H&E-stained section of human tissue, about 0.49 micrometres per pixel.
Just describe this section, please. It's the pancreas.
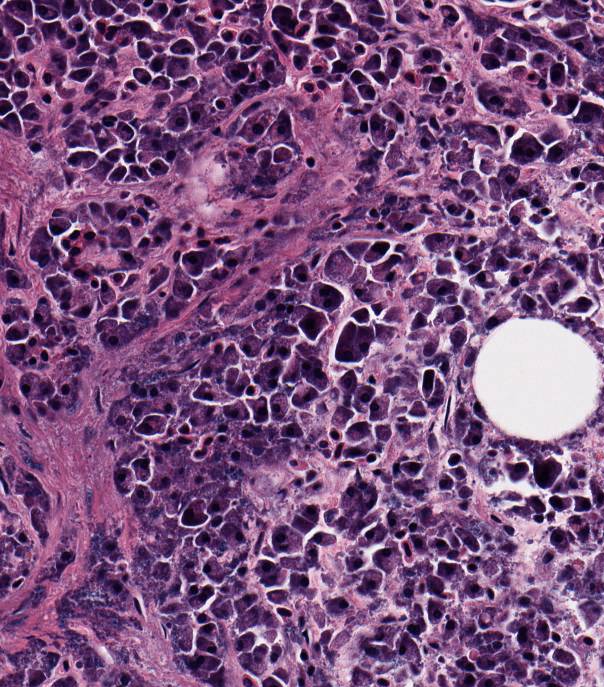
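Cells with dark, crowded nuclei and scant cytoplasm. Nuclei vary in size and shape from cell to cell. No gland lumina formed anywhere among the cell sheets. Clear white retraction gaps separate many cells throughout the sheets.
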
